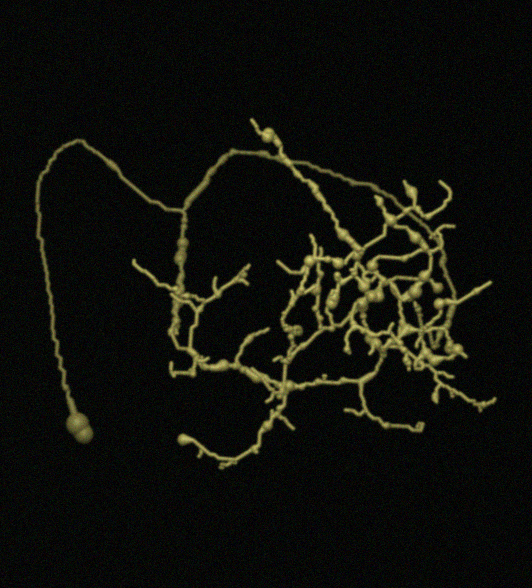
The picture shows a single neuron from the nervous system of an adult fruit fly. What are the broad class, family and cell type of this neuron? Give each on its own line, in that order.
central-brain intrinsic neuron
hemilineage SLPp&v1_posterior
CB1899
